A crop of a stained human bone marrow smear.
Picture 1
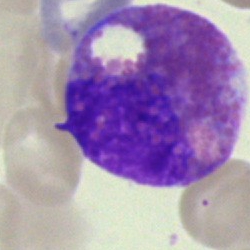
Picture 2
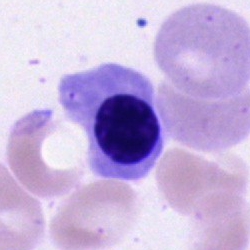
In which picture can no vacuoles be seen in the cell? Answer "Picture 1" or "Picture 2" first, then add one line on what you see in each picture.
Picture 2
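What picture 1 shows: A single clear round vacuole sits in the upper left part of the cell.
What picture 2 shows: The cytoplasm contains no vacuoles.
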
